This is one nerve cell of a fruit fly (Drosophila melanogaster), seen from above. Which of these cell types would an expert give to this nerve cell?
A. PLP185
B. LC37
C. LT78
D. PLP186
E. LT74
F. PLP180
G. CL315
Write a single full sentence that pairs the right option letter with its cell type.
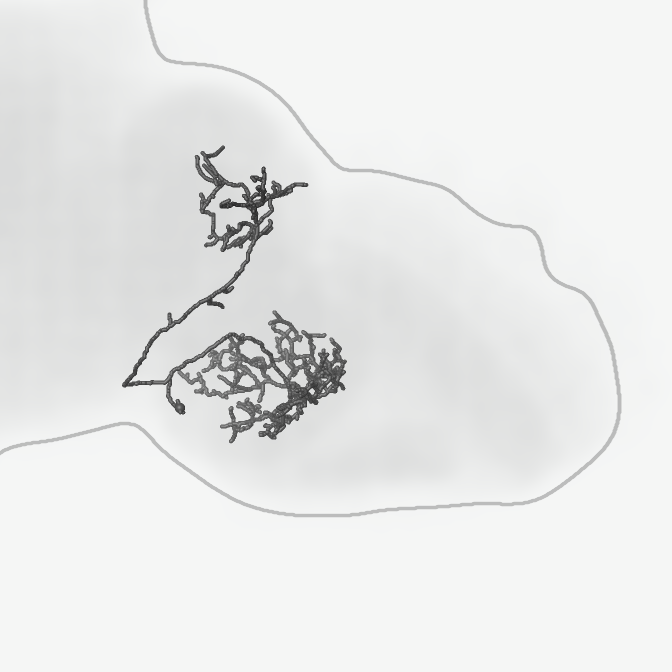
Of the choices offered, option E, LT74, is the cell type of the nerve cell.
